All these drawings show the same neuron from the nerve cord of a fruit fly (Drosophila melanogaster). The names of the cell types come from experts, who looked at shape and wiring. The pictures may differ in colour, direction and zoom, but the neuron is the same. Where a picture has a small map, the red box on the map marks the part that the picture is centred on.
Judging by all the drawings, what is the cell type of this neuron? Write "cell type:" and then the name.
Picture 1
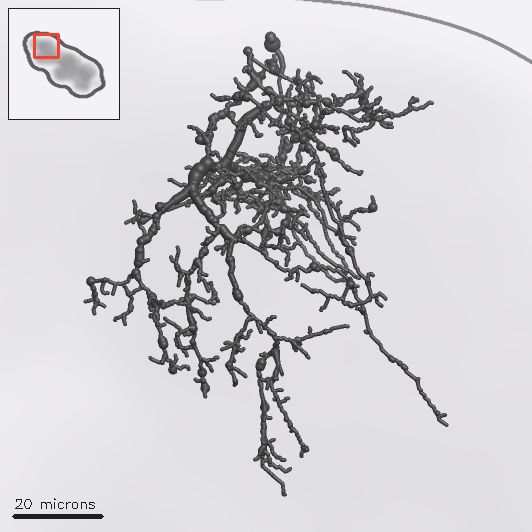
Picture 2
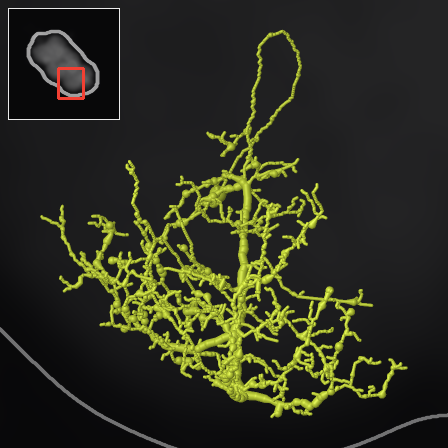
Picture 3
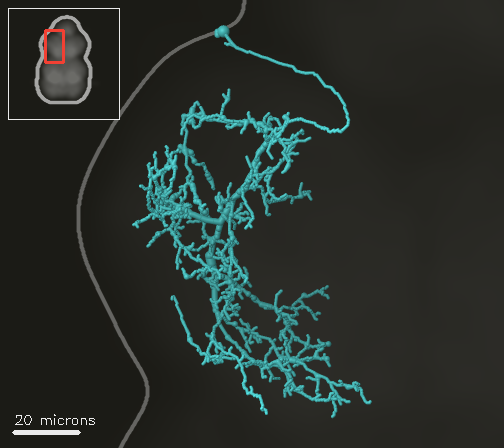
cell type: IN03A053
